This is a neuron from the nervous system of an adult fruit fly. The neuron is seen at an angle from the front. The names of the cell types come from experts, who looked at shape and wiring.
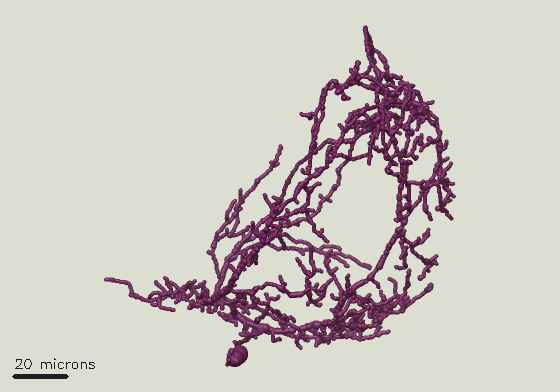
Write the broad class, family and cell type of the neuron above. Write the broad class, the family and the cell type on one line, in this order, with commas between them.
nerve-cord intrinsic neuron, hemilineage 04B, IN04B008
